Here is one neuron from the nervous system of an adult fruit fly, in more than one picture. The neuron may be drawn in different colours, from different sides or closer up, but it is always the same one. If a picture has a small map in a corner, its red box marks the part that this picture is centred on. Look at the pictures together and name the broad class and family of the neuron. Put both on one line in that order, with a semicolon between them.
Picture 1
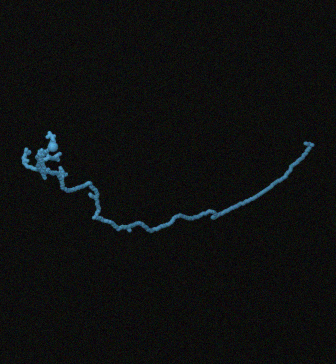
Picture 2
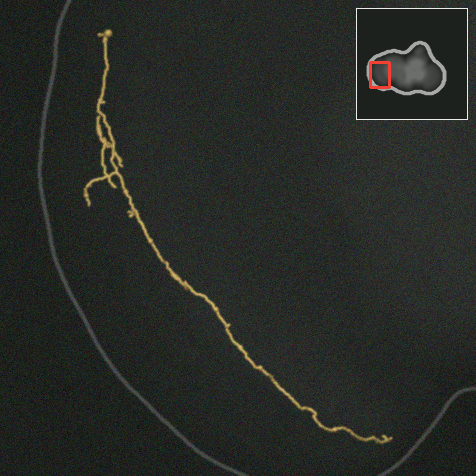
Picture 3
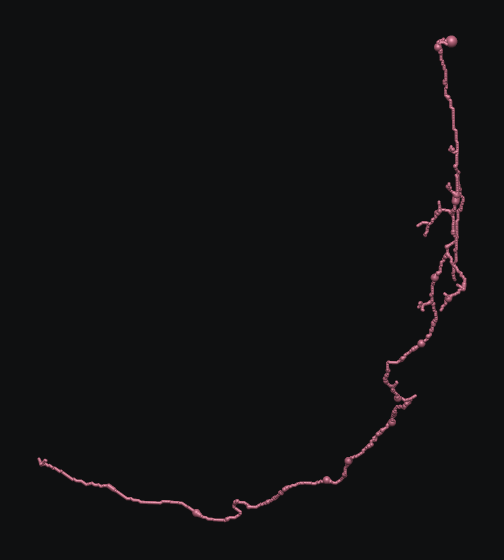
optic-lobe intrinsic neuron; Cm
